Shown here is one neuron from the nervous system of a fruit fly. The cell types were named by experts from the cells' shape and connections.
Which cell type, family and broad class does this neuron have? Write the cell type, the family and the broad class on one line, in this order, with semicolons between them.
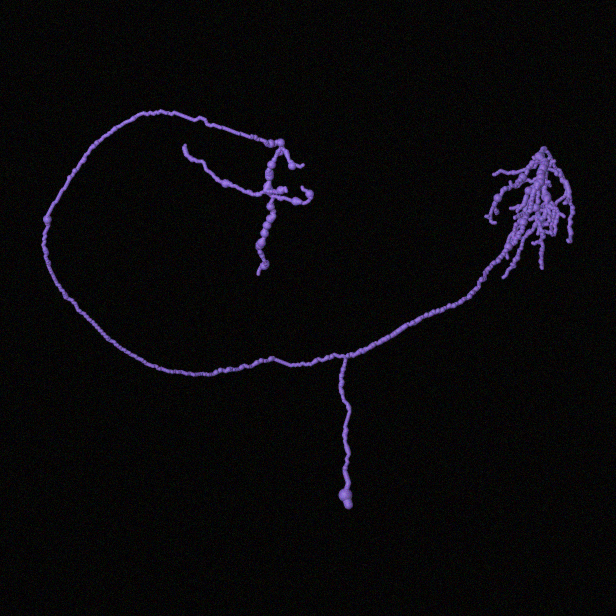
LC6; hemilineage VPNd3; visual projection neuron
